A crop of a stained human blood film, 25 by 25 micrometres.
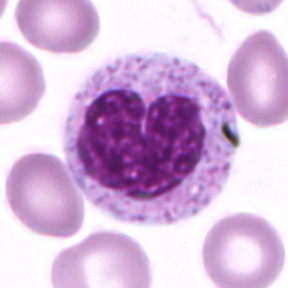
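Band neutrophil. Cell about 15 micrometres across; nucleus about 11 micrometres across, occupying about 50% of the cell's area. Nucleus kidney-shaped, notched at top edge; chromatin dark purple, coarsely clumped. Pale pinkish-lilac cytoplasm rims the entire nucleus, with fine pinkish-purple granules scattered throughout.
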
